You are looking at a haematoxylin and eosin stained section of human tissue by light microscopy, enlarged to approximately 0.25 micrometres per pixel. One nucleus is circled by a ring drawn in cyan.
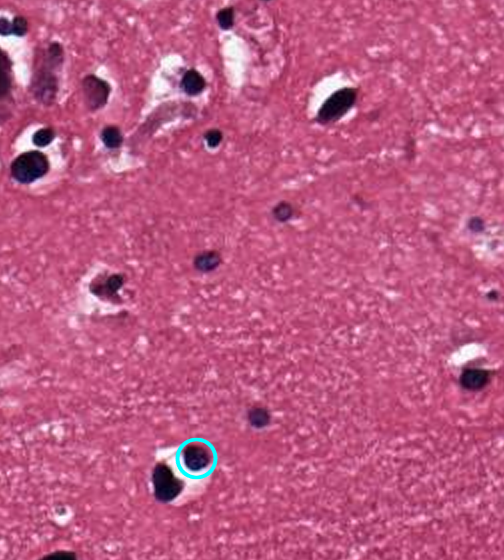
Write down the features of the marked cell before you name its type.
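No pink cytoplasm is visible around it; the nucleus sits at the edge of a sharply outlined clear, unstained space. Its nucleus is about the size of the other small round dark nuclei scattered in the pink background, and smaller than the neighbour in its space. This is an oligodendrocyte.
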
